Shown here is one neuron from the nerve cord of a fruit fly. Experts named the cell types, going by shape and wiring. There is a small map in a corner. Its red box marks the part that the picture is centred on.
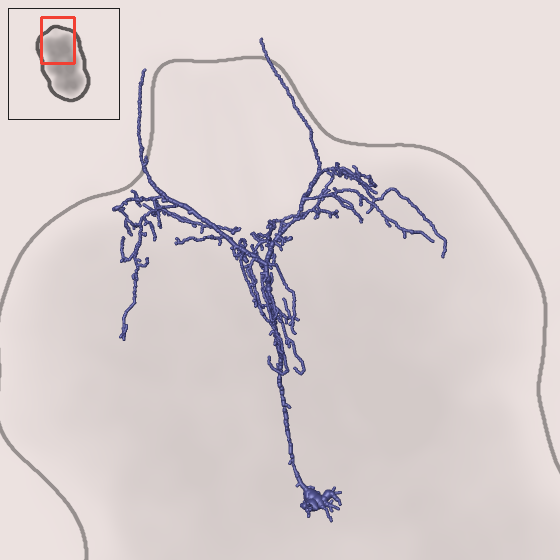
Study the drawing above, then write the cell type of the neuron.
EA00B022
